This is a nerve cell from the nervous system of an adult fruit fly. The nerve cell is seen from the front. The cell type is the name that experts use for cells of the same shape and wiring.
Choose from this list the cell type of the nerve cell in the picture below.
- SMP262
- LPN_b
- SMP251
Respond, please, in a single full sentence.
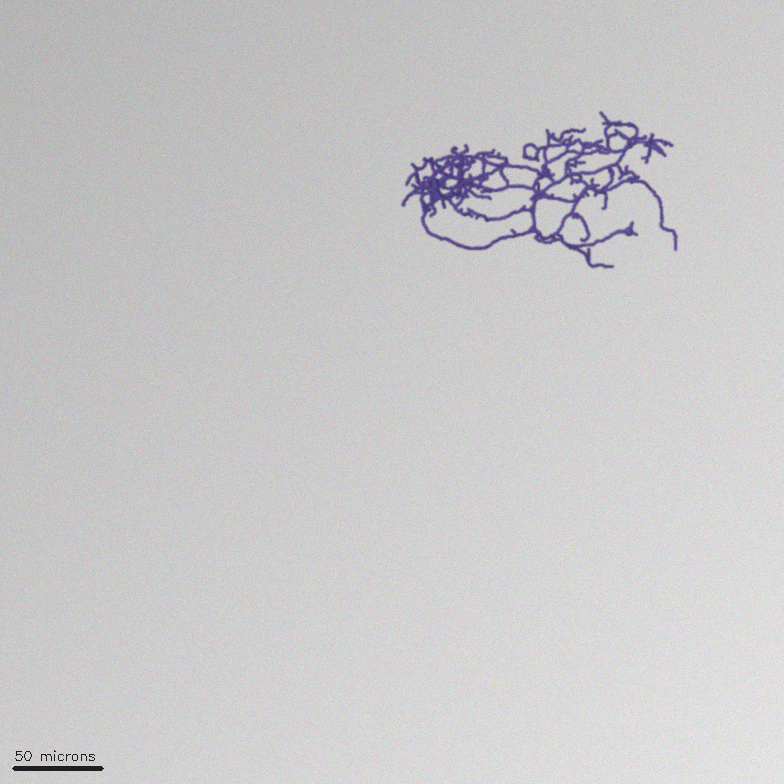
The cell type name for this nerve cell is LPN_b.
